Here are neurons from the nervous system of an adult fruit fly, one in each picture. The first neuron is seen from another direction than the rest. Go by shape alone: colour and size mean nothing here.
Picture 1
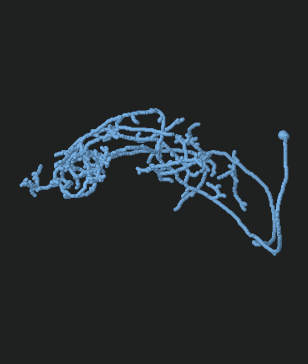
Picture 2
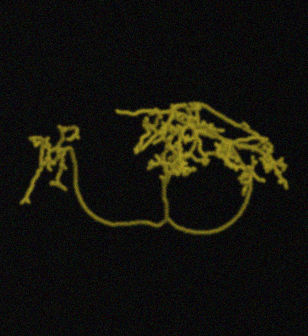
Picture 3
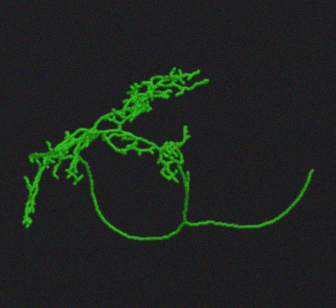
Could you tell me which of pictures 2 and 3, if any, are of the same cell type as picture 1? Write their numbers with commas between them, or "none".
2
